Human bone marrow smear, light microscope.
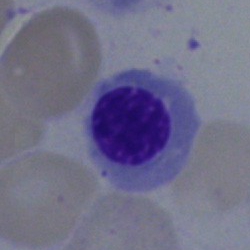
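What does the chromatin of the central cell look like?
It is dark purple and coarsely clumped.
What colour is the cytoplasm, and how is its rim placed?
Pale blue, with the rim wider on the right of the nucleus than on the left.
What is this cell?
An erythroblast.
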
